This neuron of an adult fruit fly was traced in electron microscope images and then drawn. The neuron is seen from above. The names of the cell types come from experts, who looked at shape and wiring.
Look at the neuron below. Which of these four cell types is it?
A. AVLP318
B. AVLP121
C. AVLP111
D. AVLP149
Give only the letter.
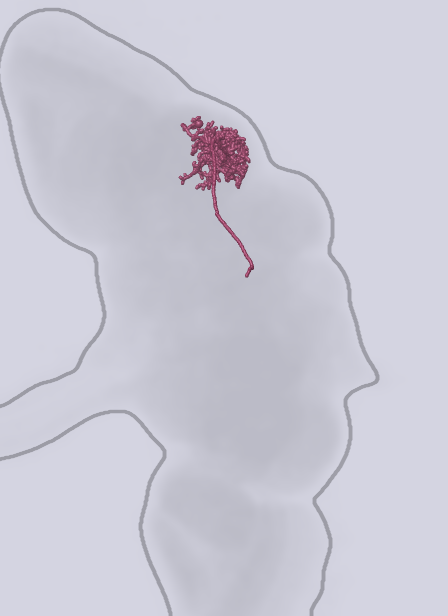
A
